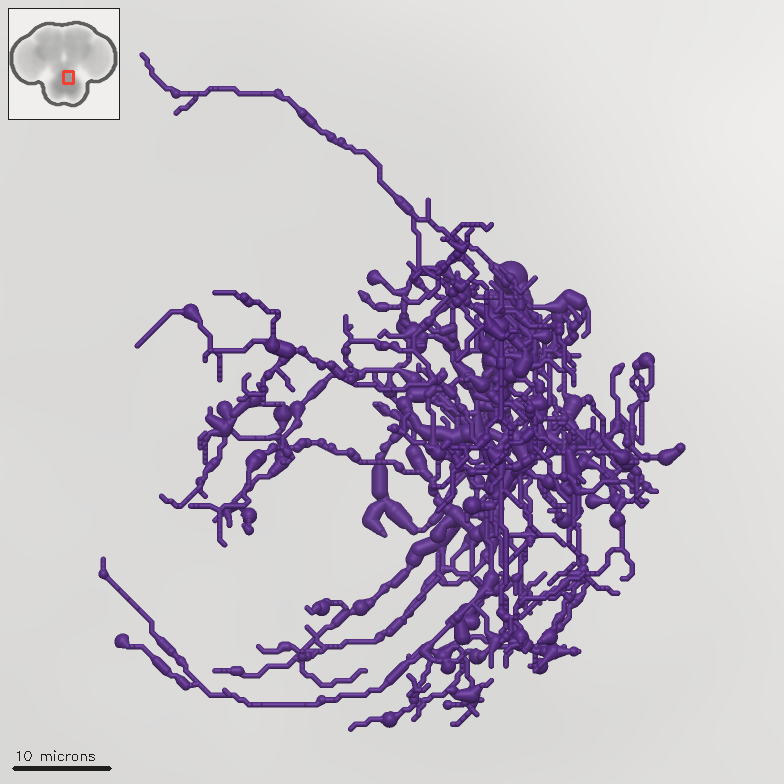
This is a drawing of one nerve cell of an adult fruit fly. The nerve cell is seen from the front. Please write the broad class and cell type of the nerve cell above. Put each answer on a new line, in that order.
nerve-cord intrinsic neuron
INXXX324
